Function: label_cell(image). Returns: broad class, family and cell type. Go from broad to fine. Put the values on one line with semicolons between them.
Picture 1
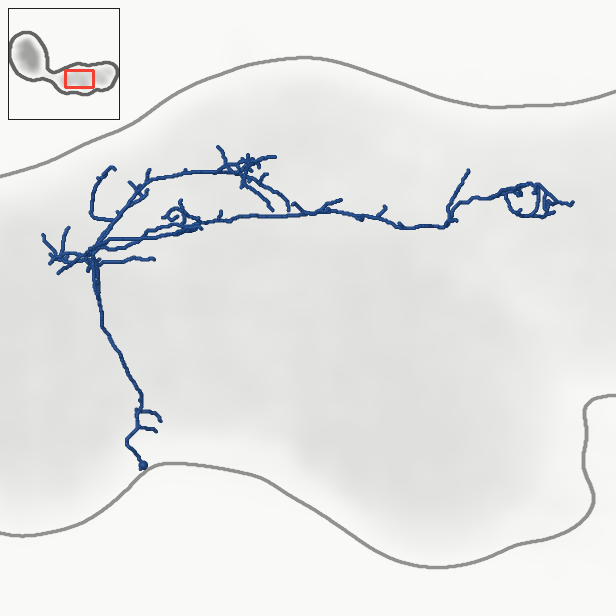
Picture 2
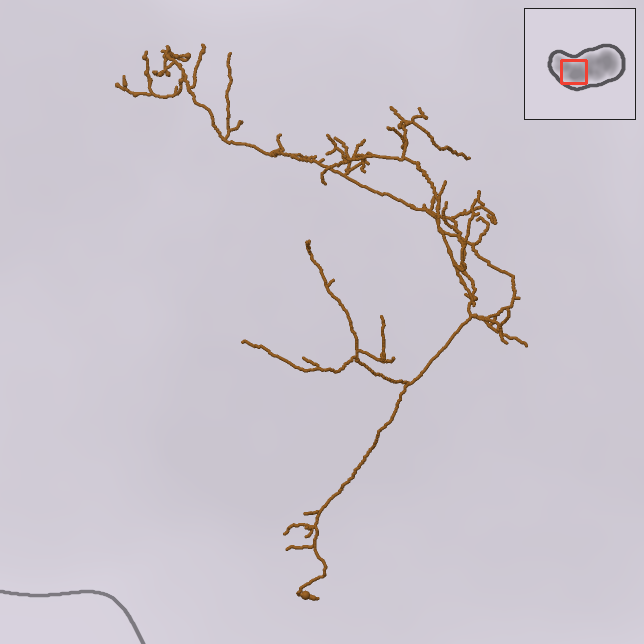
nerve-cord intrinsic neuron; hemilineage 06B; IN06B081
